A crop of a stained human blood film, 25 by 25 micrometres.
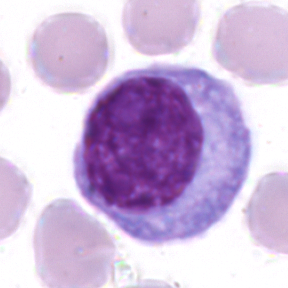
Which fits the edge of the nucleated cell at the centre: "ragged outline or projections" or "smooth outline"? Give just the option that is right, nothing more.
Smooth outline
